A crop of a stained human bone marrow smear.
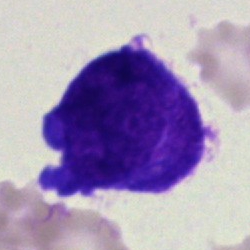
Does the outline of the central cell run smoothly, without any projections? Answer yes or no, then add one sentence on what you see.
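No. The cell outline is irregular, with rounded bulges along its left edge.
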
